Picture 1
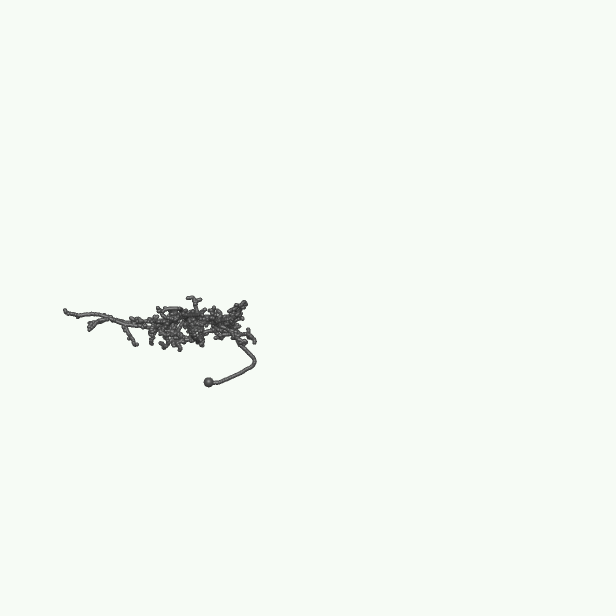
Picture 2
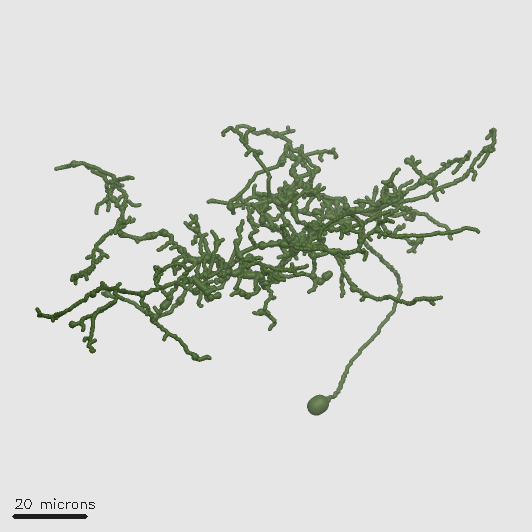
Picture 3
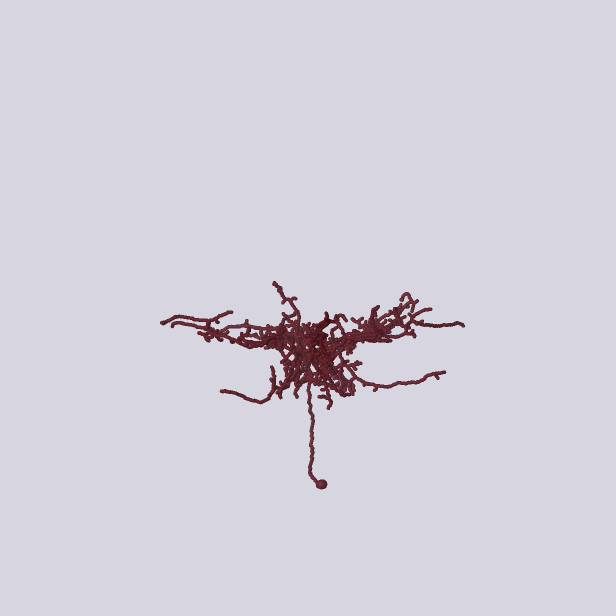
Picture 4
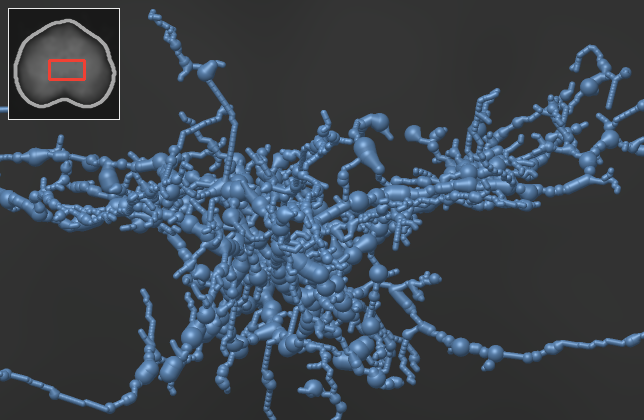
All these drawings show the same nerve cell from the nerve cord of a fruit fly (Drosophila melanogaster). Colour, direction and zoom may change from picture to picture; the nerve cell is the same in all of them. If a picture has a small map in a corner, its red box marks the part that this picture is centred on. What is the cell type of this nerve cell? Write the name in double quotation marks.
"IN00A029"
